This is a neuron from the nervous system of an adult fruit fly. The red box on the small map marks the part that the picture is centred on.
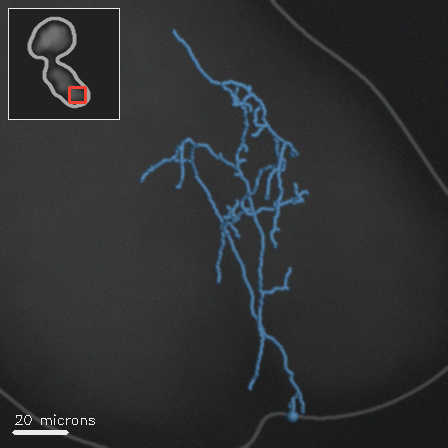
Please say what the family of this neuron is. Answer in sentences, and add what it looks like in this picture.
The family is hemilineage 03A. Its broad class is nerve-cord intrinsic neuron. From top to bottom in the picture it spans about 150 microns. In this view it is taller than it is wide.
